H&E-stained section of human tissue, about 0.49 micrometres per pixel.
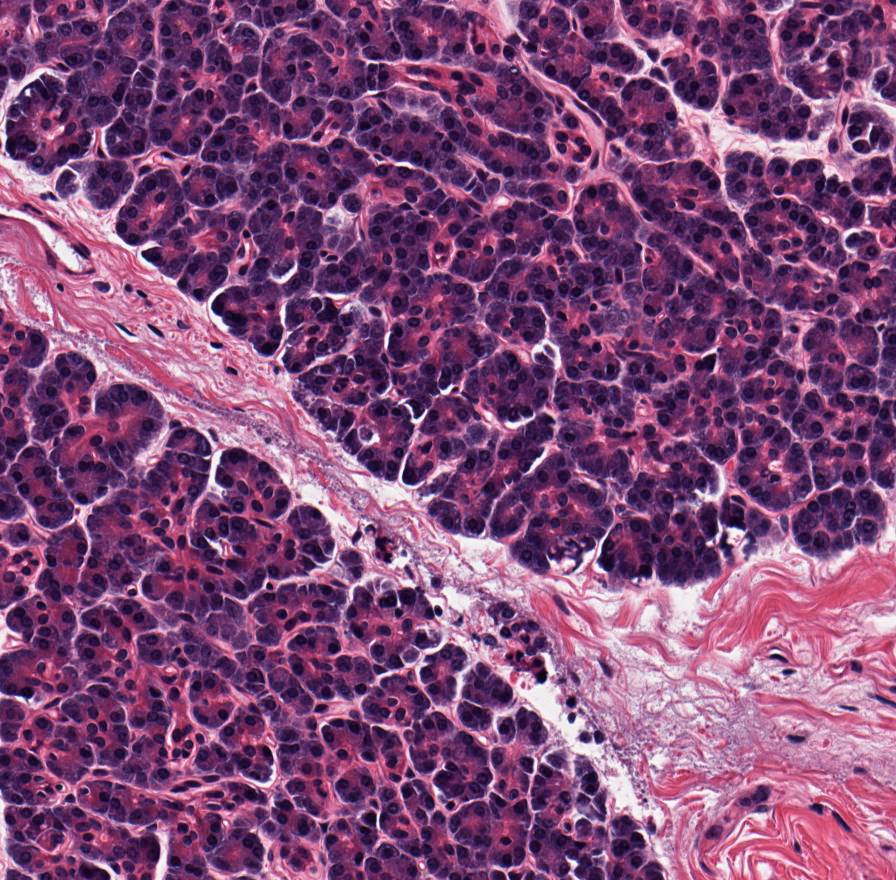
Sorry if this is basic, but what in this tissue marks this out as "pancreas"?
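Does this go with pancreas? I'd start with the acini: small rounded clusters of pyramidal cells around tiny central lumina, barely visible.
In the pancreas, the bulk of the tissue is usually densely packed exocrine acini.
Within each acinus here, the cytoplasm toward the centre is pink and toward the outer edge dark purple.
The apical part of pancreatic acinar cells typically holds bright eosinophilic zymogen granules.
So the pink central cytoplasm sits where those granules would be expected. The round nuclei lie toward the outer, basal edge of each acinus. There is also a separating band made of wavy pink collagen fibres, widest at the lower right of the field.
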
